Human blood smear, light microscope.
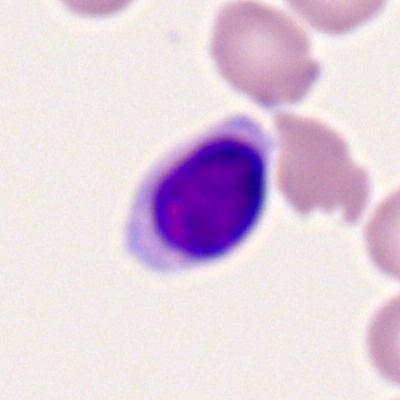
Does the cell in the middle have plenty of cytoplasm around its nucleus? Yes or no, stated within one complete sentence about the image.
No, its nucleus occupies most of the cell, with scant cytoplasm.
